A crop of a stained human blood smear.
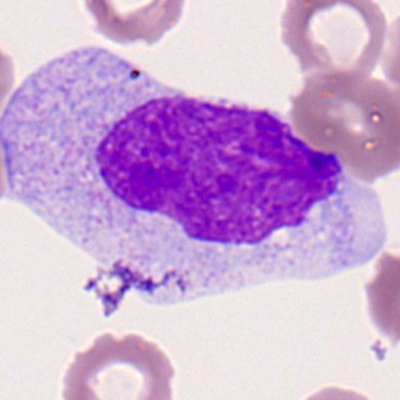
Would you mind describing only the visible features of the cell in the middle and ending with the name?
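Off-centre toward the upper right, the nucleus leaves a wider band of cytoplasm on the left. Chromatin's lacy and stringy with lighter gaps, not uniformly dense. Plenty of pale grey-blue cytoplasm, with fine pinkish-purple granules scattered through it. It's a monocyte.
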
